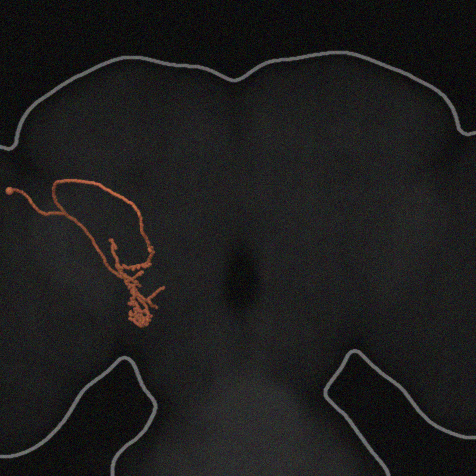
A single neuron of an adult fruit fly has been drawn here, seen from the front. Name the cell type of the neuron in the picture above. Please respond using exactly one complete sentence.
Typed by cell type, the neuron is WED037.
